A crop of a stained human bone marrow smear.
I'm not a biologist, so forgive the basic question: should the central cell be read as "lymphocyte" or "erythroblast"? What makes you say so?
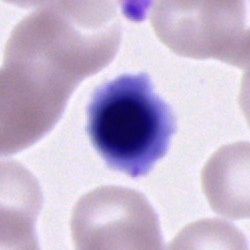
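Erythroblast. Deciding point: the nucleus is very dark and dense throughout, with no open chromatin pattern visible.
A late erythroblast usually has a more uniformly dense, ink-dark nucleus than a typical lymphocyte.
Also seen: an irregular outline with small bumps along the edge, only a narrow rim of cytoplasm around the nucleus, and pale blue-violet cytoplasm.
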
